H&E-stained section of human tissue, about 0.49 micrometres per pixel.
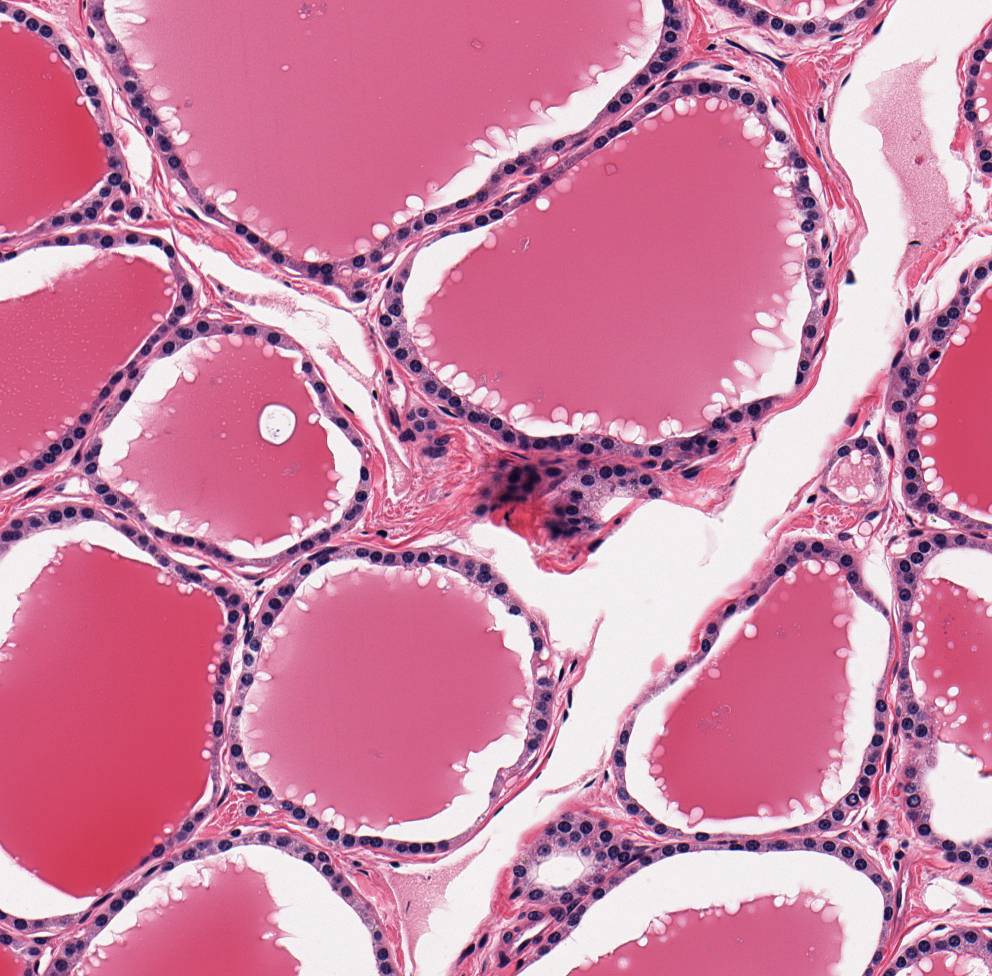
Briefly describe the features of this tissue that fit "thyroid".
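This is thyroid, and each of the features in the picture fits it. Closely packed round to oval follicles of varying size fill the field.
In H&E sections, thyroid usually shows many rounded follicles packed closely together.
The follicle lumina are filled with homogeneous deep pink material.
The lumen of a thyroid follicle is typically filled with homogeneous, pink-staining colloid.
A single layer of low cuboidal epithelial cells lines each follicle, and their nuclei are small, round and uniformly dark-staining.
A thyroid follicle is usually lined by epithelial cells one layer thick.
Nothing seen in the field goes against thyroid.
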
